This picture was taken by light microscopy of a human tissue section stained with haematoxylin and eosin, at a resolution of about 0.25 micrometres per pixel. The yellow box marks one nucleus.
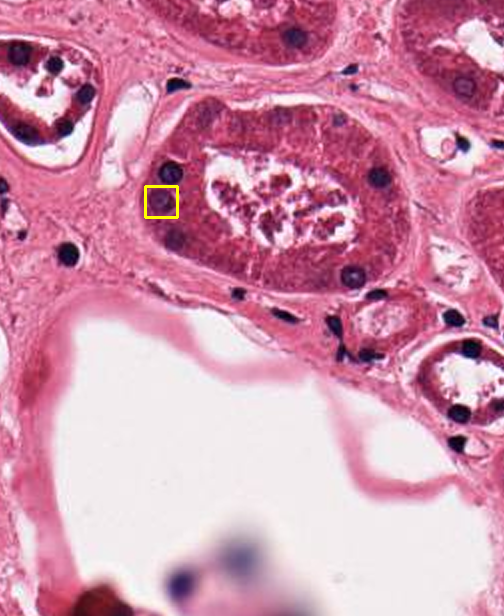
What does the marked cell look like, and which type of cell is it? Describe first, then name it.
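The nucleus is round with a smooth outline, about the same size as the neighbouring nuclei in the tubule wall, and stains a softer purple than the very dark round nucleus pressed directly above it. The nucleus lies toward the outer edge of the tubule, close to the surrounding pink fibrous tissue and away from the central lumen. It is a proximal tubule cell.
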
